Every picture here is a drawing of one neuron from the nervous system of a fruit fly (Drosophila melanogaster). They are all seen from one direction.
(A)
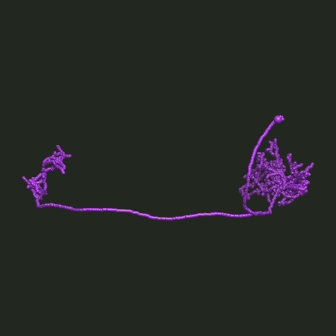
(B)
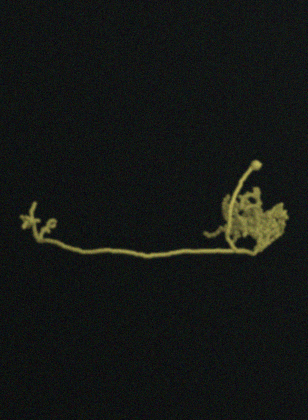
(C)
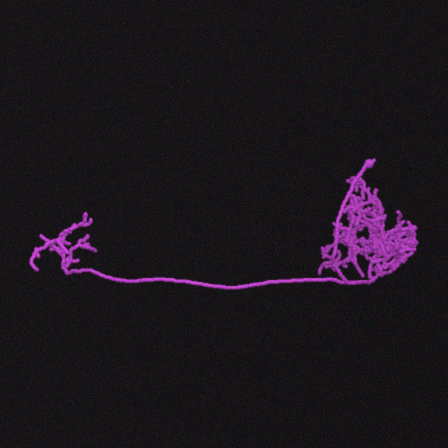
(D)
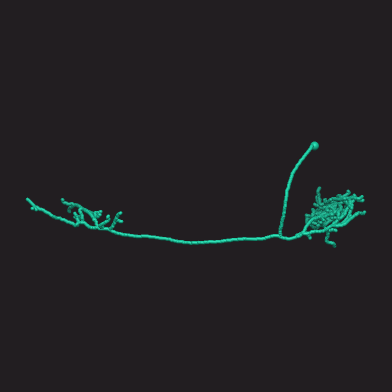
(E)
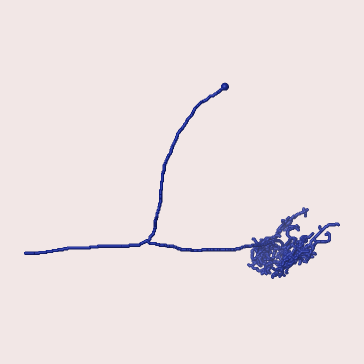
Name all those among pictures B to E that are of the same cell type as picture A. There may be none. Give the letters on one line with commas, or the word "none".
B, C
